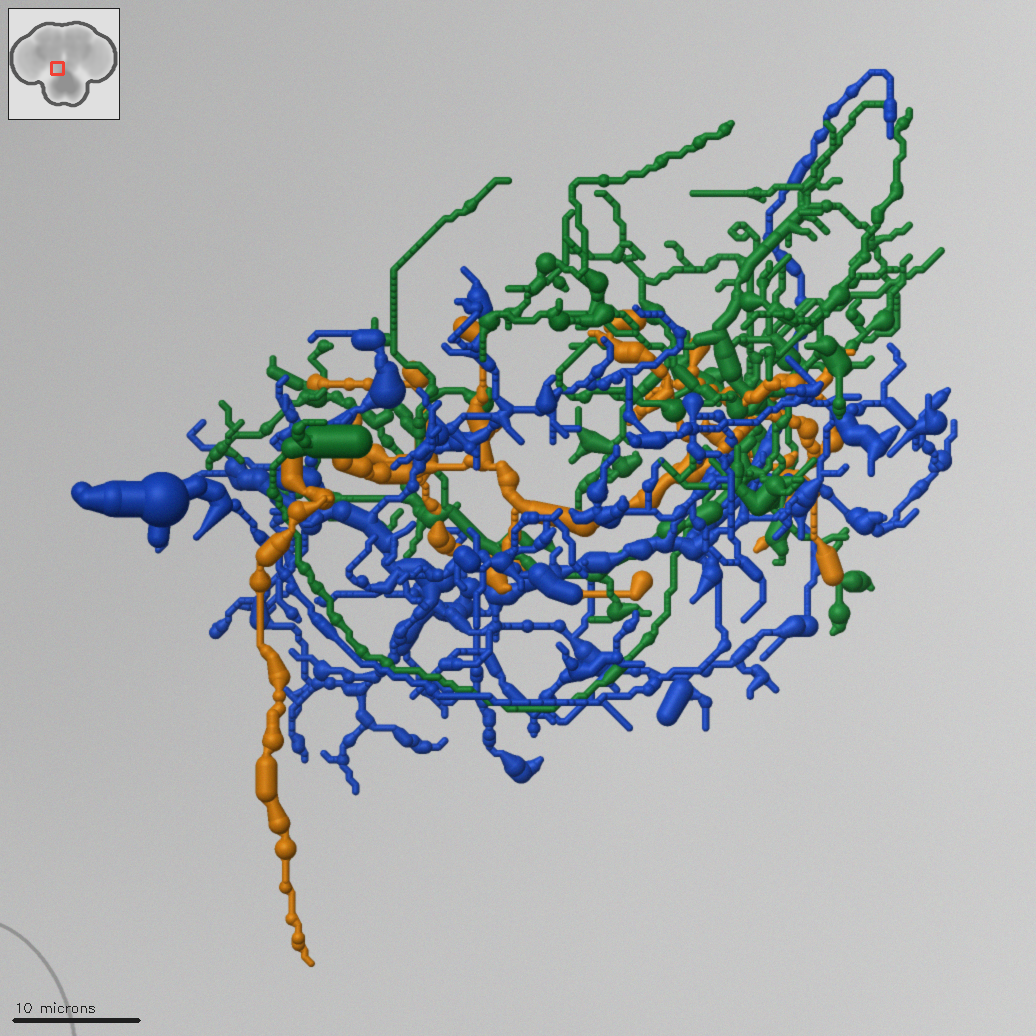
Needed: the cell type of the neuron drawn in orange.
aPhM1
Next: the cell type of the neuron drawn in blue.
GNG605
